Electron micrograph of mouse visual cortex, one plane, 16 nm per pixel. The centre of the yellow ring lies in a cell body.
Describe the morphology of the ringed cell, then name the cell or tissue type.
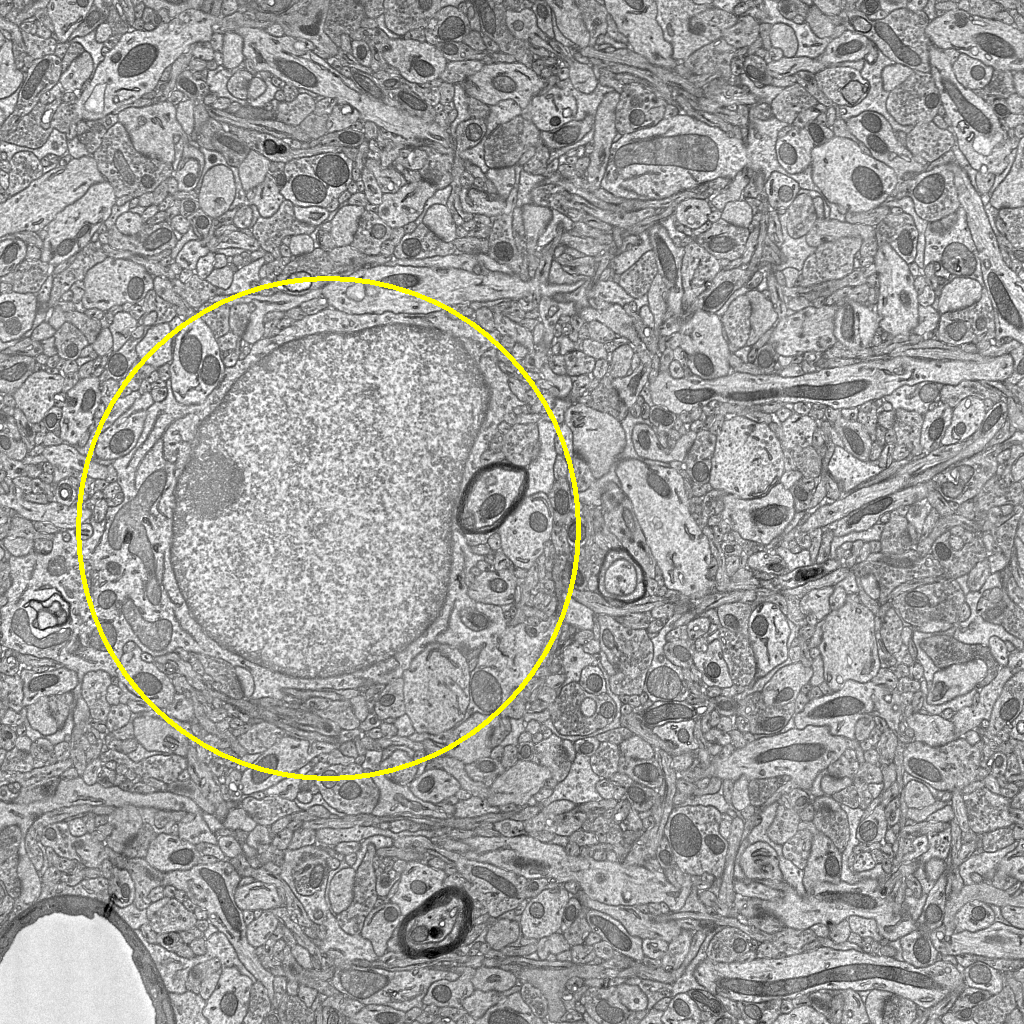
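Nucleus large, rounded-oval, shown whole, filling most of the cell body. Rounded, denser grey patch against its left edge. Cytoplasm: no clusters of dark dense bodies. Myelinated axon close against the right side of the body. Cell: astrocyte.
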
